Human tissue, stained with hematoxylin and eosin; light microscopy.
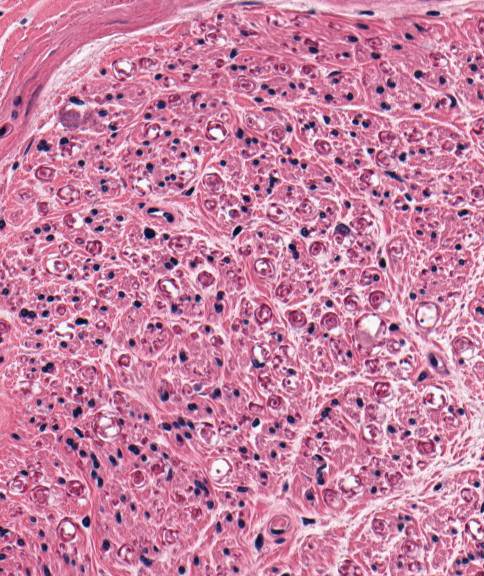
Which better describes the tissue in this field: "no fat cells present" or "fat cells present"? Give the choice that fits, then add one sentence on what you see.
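No fat cells present. No fat cells or large empty lumens are seen in the field.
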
